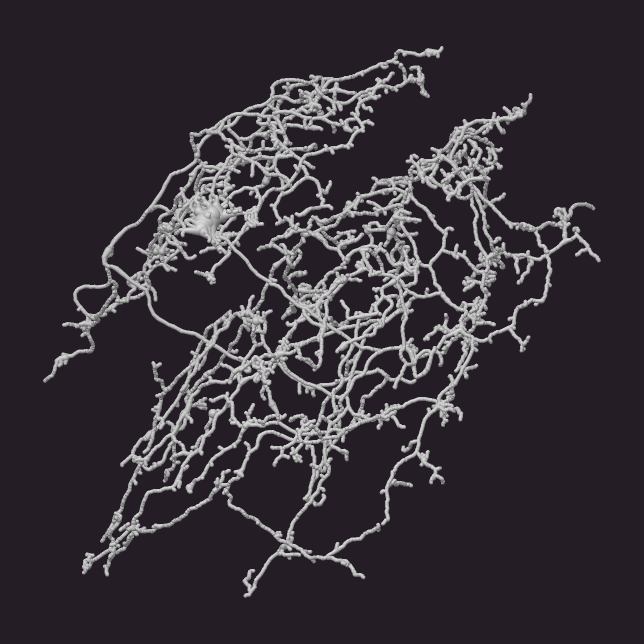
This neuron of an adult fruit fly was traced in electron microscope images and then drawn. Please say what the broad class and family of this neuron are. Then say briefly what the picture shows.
This is an optic-lobe intrinsic neuron. Its family is Mi. More than a hundred branch ends can be seen. In this view it is about as wide as it is tall.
